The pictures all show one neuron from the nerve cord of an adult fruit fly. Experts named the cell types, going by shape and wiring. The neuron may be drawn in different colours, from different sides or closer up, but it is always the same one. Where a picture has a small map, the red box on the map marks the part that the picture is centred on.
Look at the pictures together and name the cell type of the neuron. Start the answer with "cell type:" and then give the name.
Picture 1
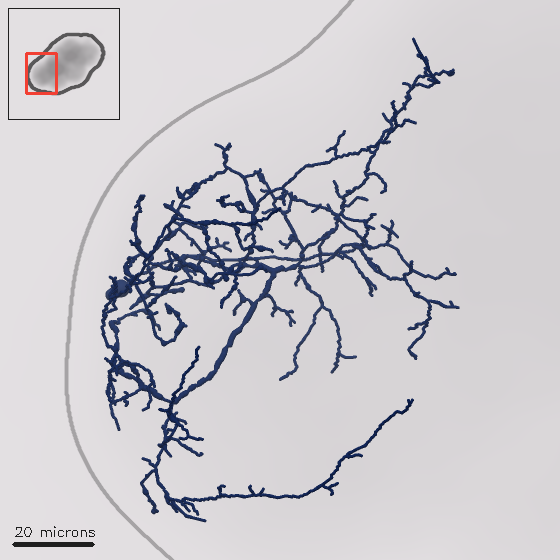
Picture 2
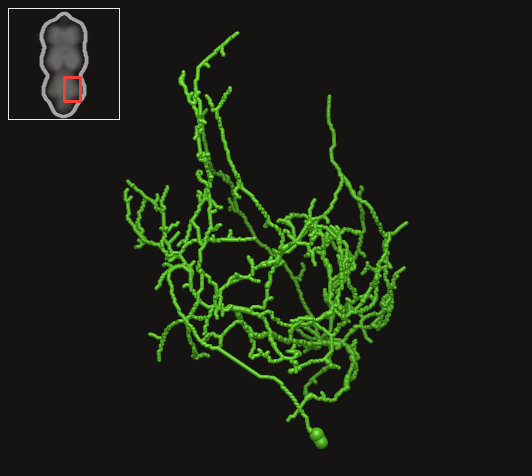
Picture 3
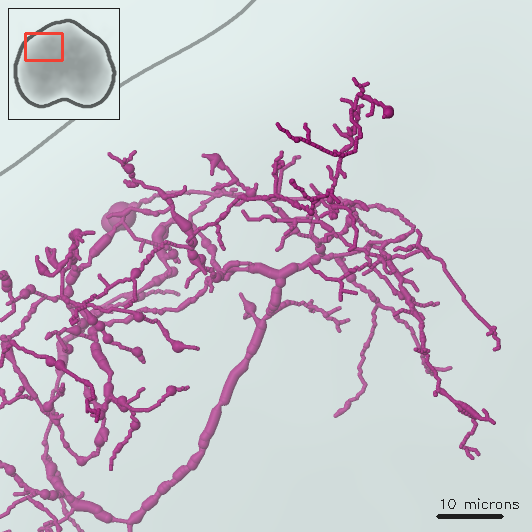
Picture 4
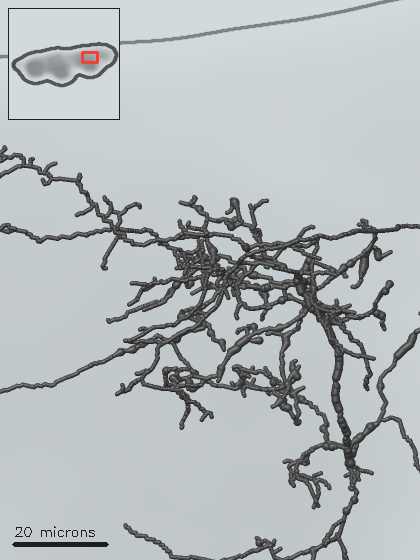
cell type: IN03A036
